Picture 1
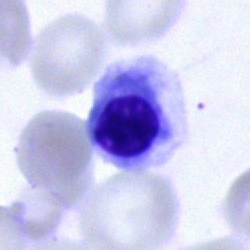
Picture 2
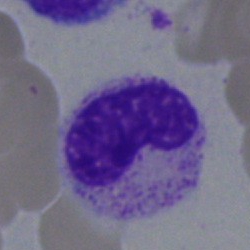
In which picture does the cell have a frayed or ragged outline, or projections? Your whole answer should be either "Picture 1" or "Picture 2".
Picture 1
